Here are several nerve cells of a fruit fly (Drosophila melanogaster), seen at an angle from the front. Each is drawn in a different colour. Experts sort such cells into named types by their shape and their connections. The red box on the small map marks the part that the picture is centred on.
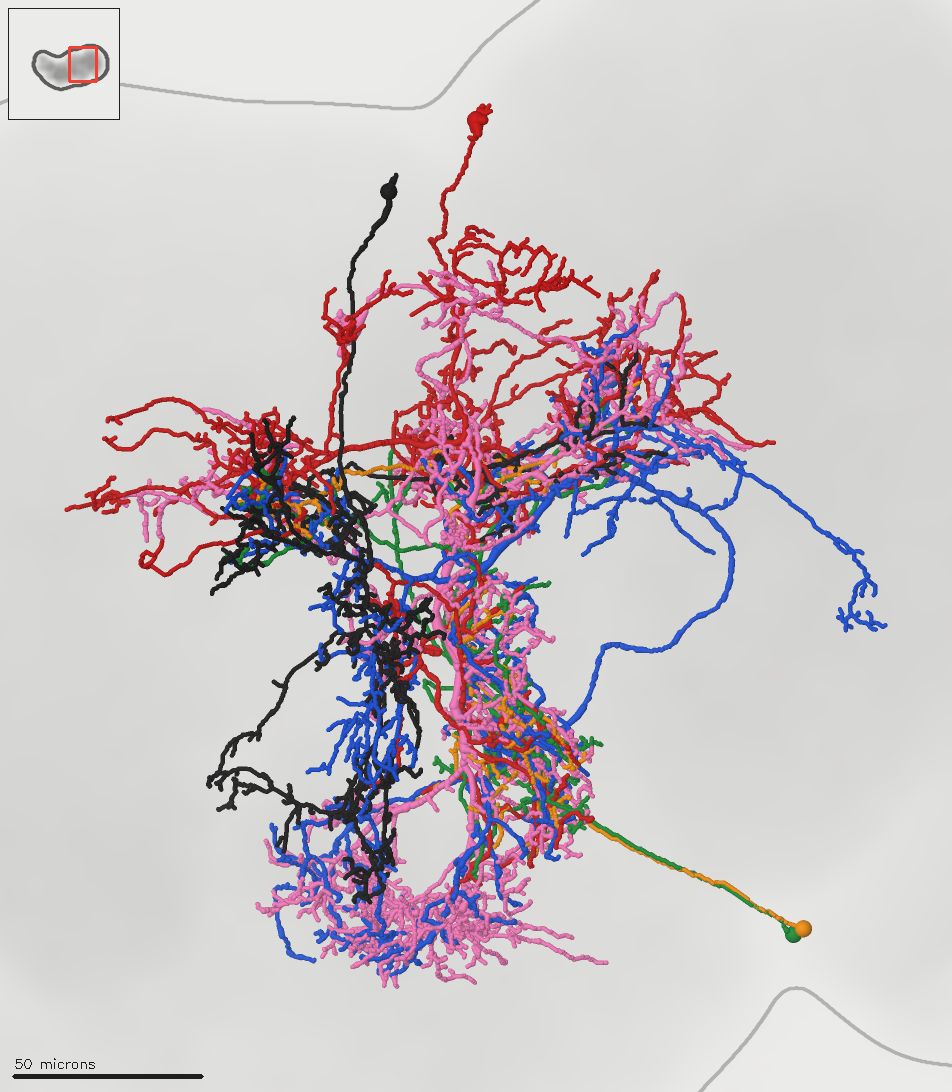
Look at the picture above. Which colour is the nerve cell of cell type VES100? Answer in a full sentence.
The colour is green.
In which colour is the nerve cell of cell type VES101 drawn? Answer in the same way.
The colour is orange.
